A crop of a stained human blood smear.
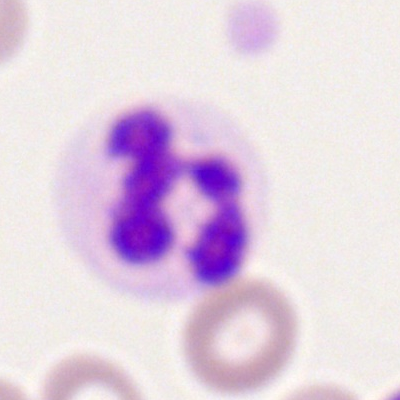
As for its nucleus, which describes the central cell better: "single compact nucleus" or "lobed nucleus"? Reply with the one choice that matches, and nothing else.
Lobed nucleus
